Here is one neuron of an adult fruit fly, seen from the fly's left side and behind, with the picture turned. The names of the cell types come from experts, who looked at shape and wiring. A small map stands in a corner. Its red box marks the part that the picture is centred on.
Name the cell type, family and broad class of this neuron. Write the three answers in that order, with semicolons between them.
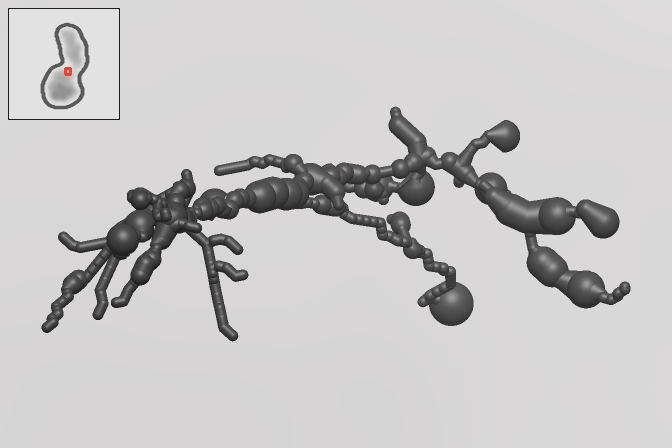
Mi13; Mi; optic-lobe intrinsic neuron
